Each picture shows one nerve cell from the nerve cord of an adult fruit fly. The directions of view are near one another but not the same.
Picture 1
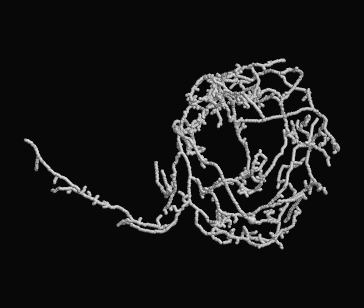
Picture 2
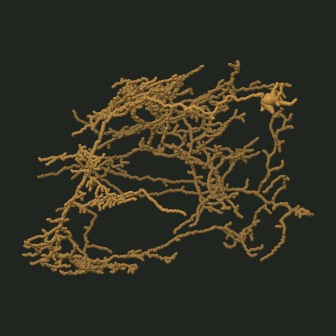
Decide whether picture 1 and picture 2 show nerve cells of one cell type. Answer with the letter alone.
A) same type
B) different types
B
